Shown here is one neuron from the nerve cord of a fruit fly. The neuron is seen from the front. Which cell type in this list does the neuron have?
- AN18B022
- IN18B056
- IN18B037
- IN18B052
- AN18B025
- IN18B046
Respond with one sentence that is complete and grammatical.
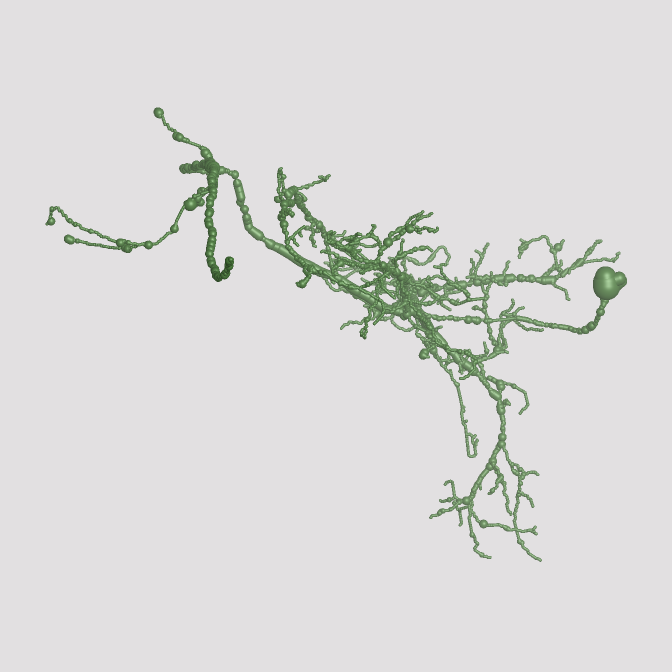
The cell type that fits this neuron is AN18B022.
